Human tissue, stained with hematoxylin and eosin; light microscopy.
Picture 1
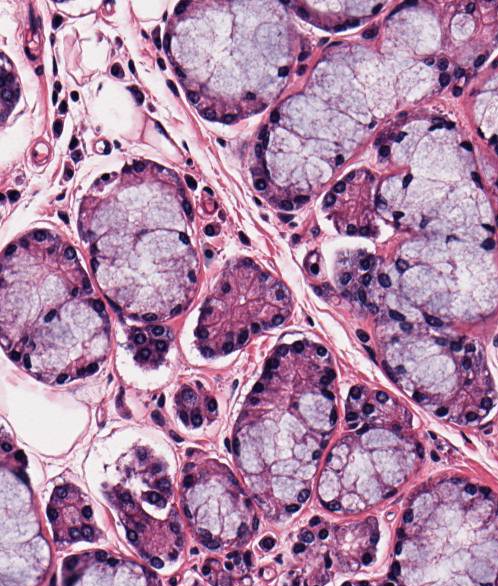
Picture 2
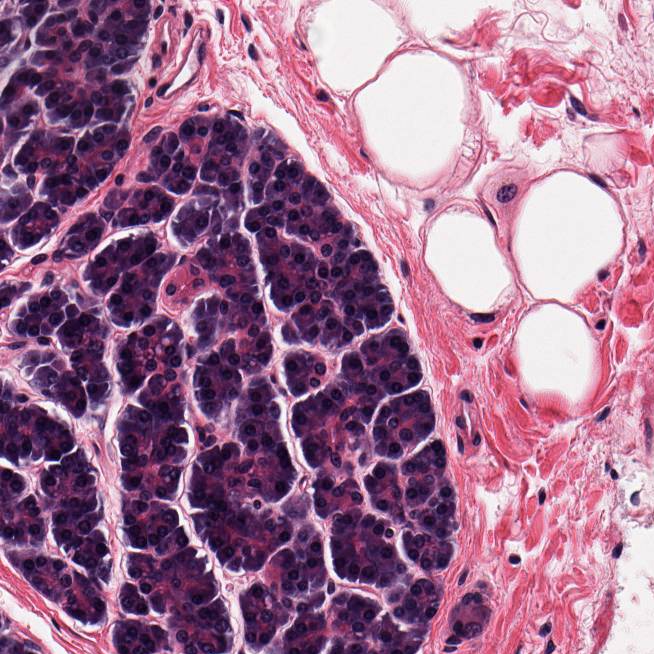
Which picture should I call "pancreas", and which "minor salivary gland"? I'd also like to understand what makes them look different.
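Let's sort them out: picture 1 is the minor salivary gland, picture 2 the pancreas. In the minor salivary gland, rounded acini pack the field, separated by thin strands of pink connective tissue. Most acini are mucous cells with pale, foamy, grey-blue cytoplasm, their nuclei flattened against the cell bases at the acinus edge, and many carry caps of serous cells with pink-purple granular cytoplasm and round nuclei. Now the pancreas: a densely cellular lobule fills the left and centre, with connective tissue and fat to its right. Its small rounded acini show no clearly open lumens, and the cells have strongly basophilic, deep purple cytoplasm with small, round, dark nuclei.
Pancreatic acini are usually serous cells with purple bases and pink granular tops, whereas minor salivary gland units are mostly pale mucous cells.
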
